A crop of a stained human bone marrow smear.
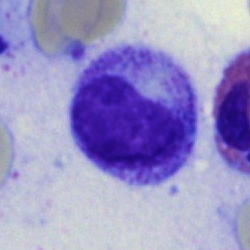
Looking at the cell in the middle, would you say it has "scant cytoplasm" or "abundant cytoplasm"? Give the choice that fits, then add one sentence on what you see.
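Scant cytoplasm. The nucleus fills most of the cell and sits toward the left.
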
